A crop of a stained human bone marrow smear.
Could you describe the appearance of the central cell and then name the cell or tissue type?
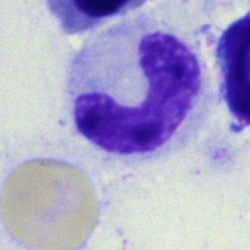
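Central cell: outline roughly round, edge smooth. Nucleus a curved, horseshoe-like band, its hollow opening toward the upper left. Cytoplasm plentiful, pale grey-blue, filling that hollow. Name: band neutrophil.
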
